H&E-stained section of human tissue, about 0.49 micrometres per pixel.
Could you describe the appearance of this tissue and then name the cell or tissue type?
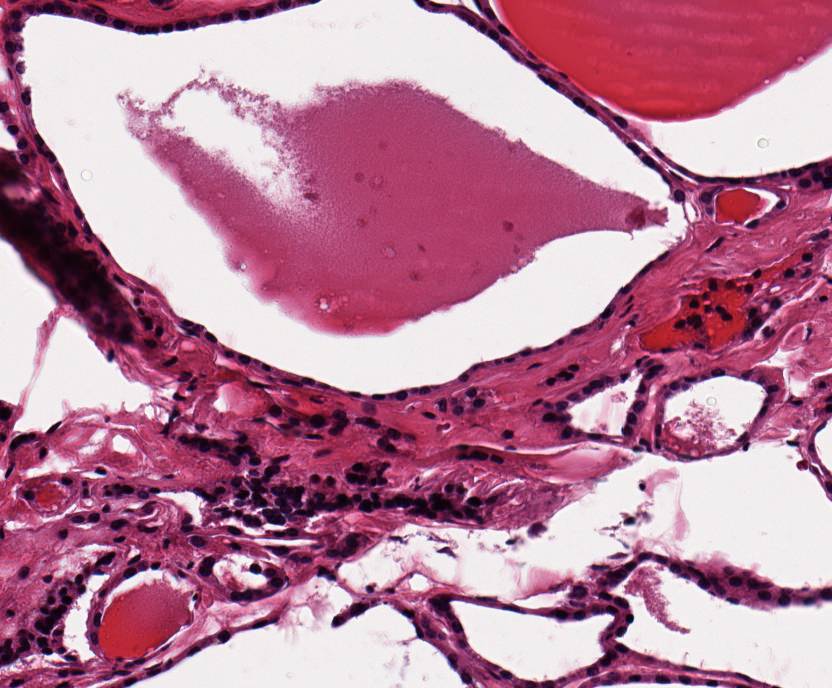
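Closed follicles, rounded to irregular, of varying size make up the field, separated by thin strands of stroma; the largest lies upper left. A single layer of flattened to low cuboidal cells with small dark nuclei lines them. In that large follicle, homogeneous pink colloid has shrunk from the lining, leaving a clear space. A small cluster of lymphocytes sits in the stroma, lower middle. This is thyroid.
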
